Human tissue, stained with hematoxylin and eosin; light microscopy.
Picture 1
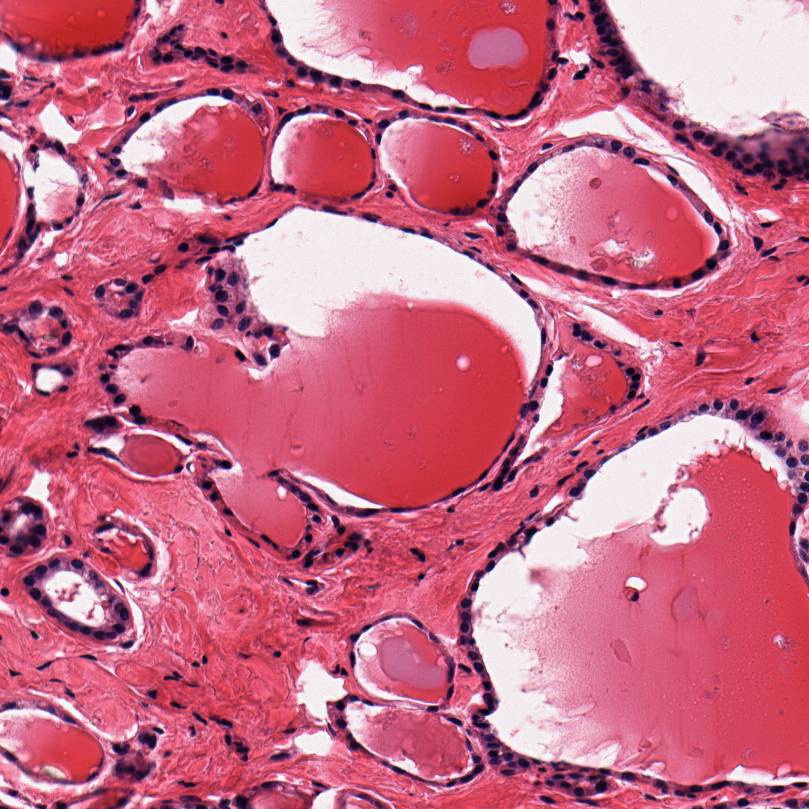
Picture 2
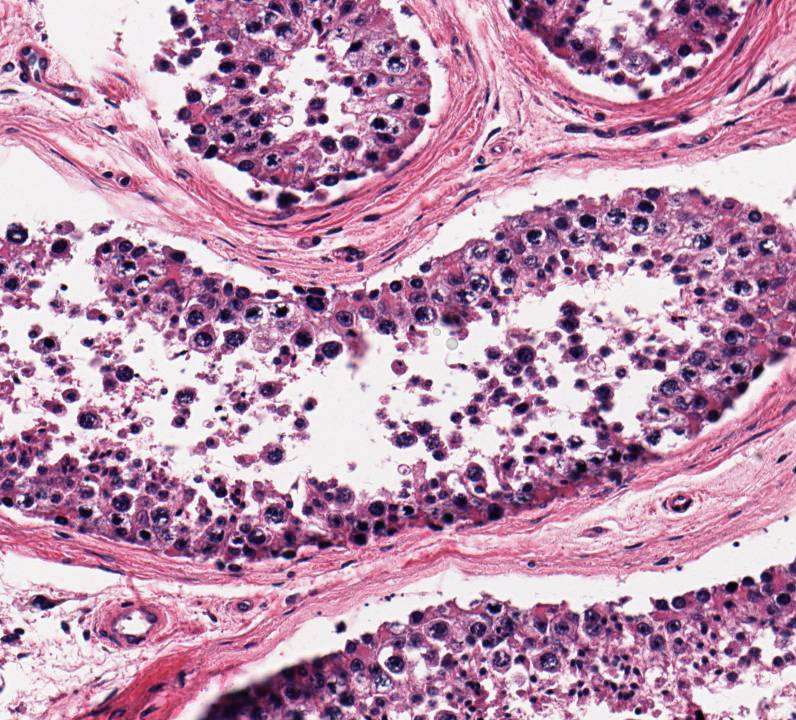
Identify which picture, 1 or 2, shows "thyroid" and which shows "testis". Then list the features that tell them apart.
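Picture 1 is thyroid and picture 2 is testis. The thyroid field is filled with closed, rounded follicles of widely varying size. Each is lined by a single layer of flattened to low cuboidal cells with small, dark, round to oval, evenly spaced nuclei. The testis tubules are instead lined by many layers of rounded cells, many with large round nuclei, dark coarsely clumped chromatin and a rim of pale pink cytoplasm. Pink fibrous stroma separates the follicles, while fibrous tissue between the tubules holds small blood vessels.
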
